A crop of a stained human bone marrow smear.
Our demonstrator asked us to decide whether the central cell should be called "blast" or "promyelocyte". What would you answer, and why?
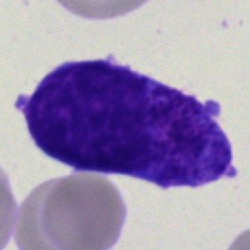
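Answer: blast. The cell is an elongated oval whose long axis slopes down from left to right. Its chromatin stains a deep purple-blue throughout. Several small rounded blebs project from the cell surface, and no vacuoles are visible.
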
